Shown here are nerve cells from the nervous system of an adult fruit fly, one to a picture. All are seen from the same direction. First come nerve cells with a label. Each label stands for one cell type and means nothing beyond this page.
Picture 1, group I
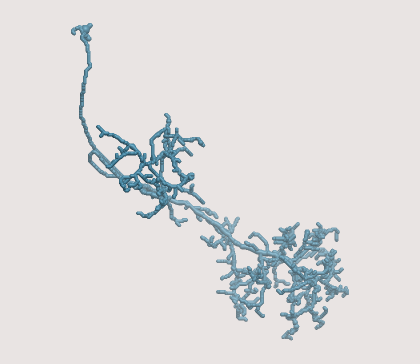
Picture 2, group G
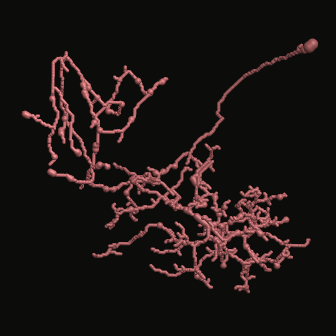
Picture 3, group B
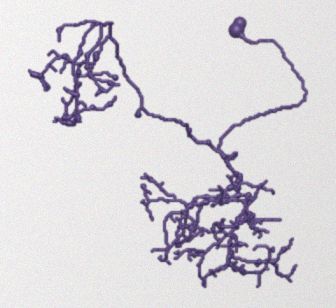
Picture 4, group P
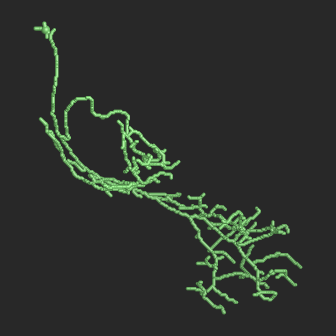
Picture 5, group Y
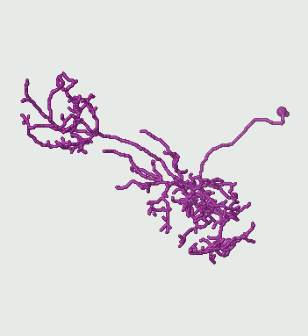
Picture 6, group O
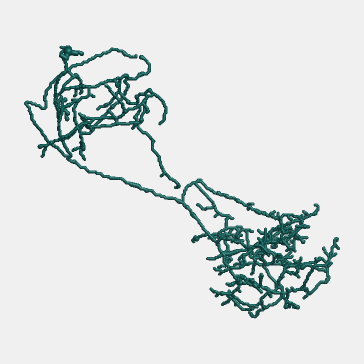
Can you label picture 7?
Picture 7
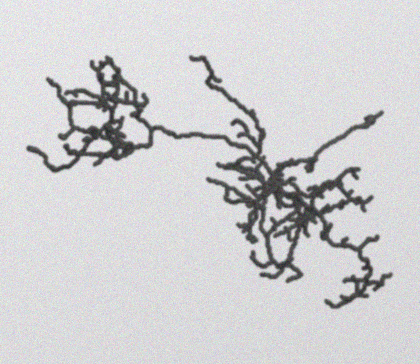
group Y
